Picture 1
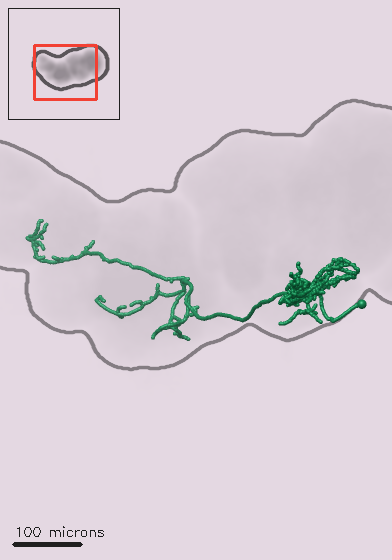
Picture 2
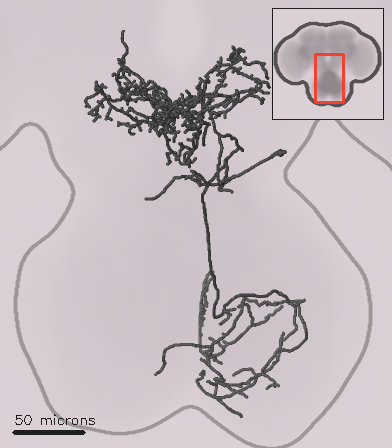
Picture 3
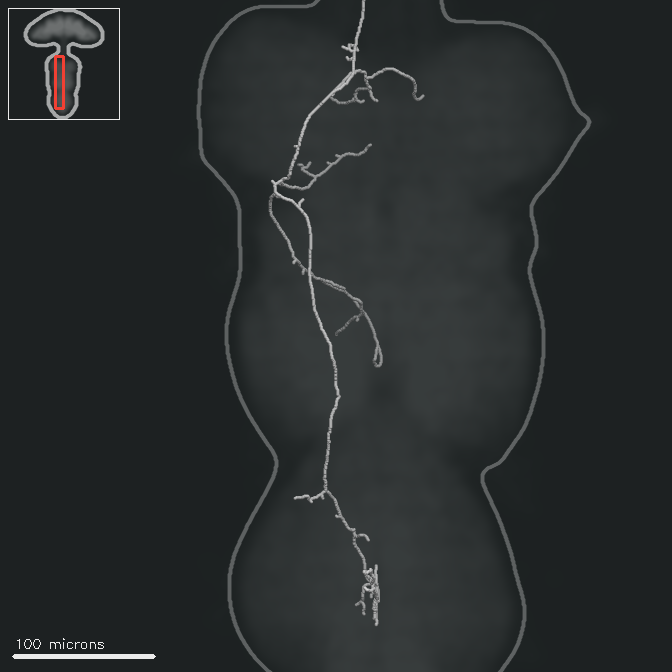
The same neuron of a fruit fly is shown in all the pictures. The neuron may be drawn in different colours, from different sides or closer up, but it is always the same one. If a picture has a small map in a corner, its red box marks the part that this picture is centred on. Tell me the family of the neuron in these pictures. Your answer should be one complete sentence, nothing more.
The neuron here is of family hemilineage MX3.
